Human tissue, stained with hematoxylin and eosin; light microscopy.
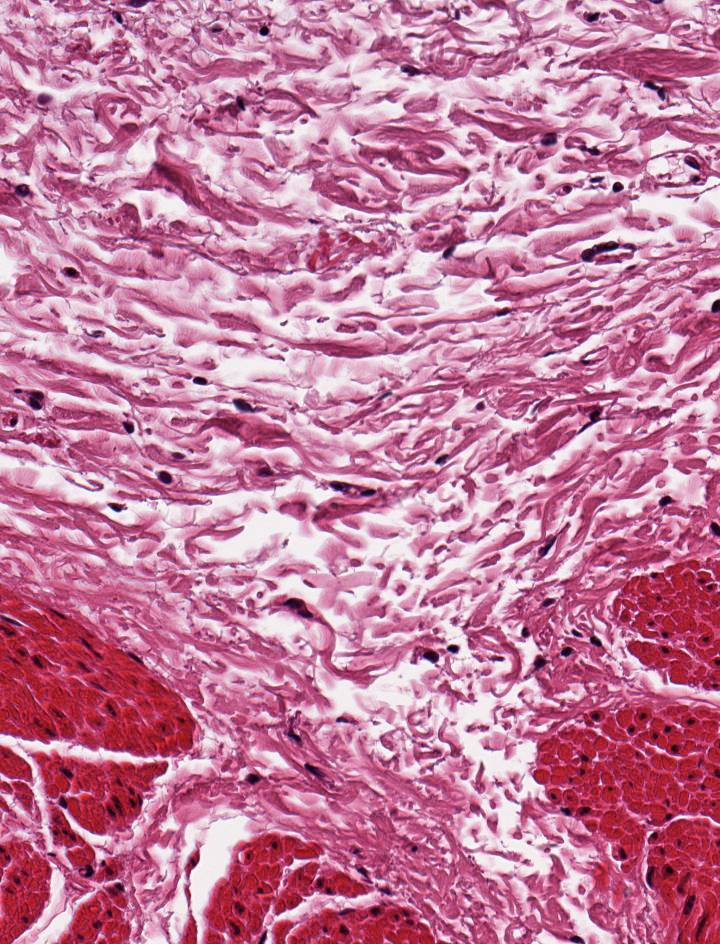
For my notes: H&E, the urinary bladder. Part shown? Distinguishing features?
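This is loose connective tissue, filling the upper two-thirds of the field. Its collagen bundles are wavy and pale pink, running mostly from side to side.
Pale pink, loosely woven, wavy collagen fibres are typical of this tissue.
Neither epithelium nor fat cells appear.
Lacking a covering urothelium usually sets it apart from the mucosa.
Muscle bundles along the bottom edge, at the lower left and lower right, stain deep red, much darker than the collagen.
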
